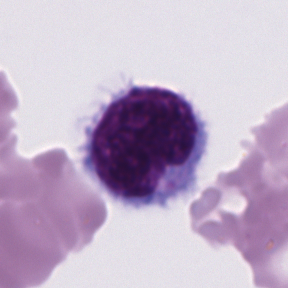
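Hairy cell from a stained peripheral blood smear. Starting at the surface, fine hair-like projections extend outward; next, the nucleus fills most of the cell and has a notch cut into its lower right side; last, only a narrow rim of pale blue cytoplasm remains.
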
